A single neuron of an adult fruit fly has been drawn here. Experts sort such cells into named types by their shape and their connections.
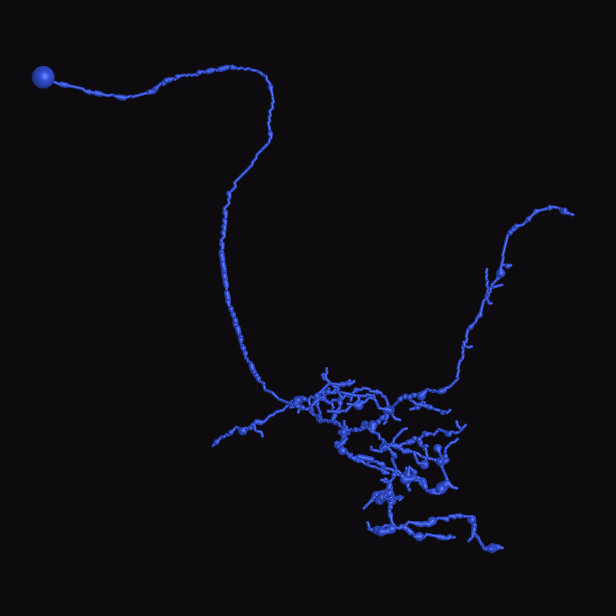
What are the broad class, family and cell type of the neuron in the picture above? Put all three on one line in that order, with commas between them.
central-brain intrinsic neuron, hemilineage SIPa1_ventral, CB2262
